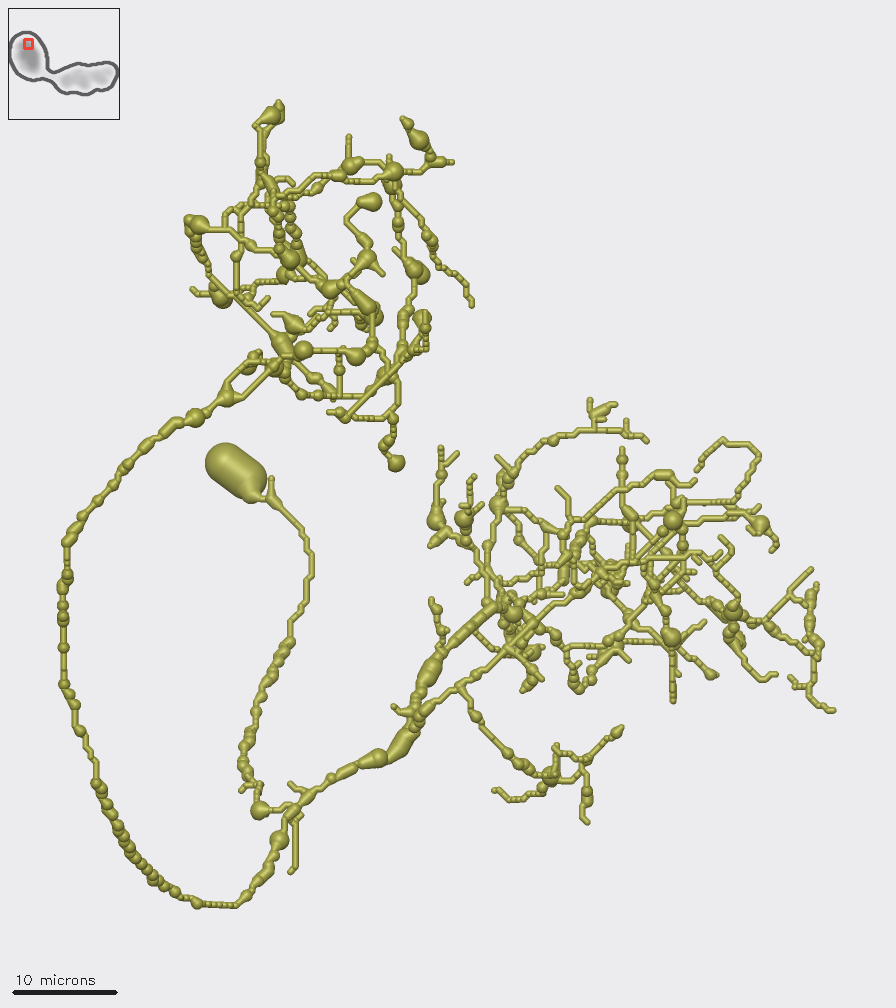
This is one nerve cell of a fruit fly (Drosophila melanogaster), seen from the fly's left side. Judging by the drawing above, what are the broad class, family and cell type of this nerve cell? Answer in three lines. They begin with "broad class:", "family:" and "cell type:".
broad class: central-brain intrinsic neuron
family: hemilineage SLPal1
cell type: LHAD1f1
